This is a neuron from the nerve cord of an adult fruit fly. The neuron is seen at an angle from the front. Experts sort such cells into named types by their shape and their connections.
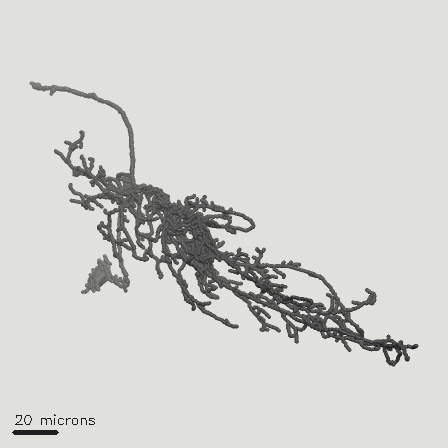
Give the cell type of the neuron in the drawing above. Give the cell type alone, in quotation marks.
"MNhm03"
